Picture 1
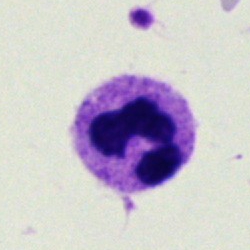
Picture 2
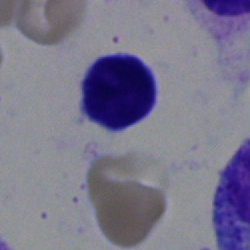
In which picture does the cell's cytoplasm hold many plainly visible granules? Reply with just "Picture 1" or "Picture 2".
Picture 1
